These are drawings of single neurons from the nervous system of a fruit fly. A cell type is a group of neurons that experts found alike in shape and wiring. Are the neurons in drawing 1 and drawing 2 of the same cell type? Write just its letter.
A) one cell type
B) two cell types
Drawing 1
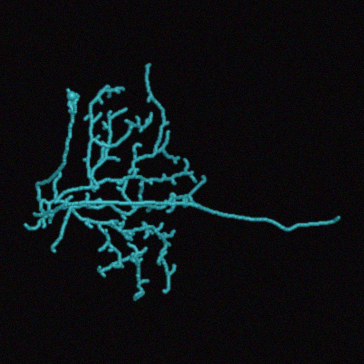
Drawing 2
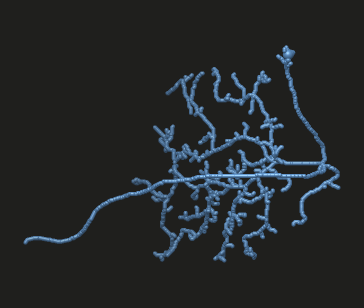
A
